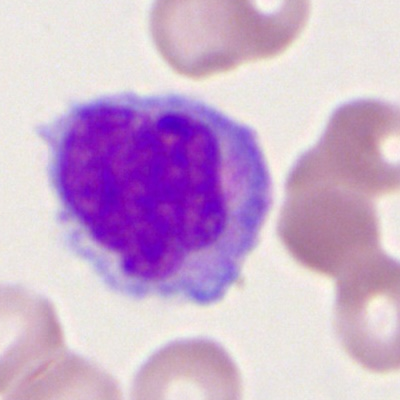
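Monocyte in a stained human blood smear, the cell in the centre. Notice its irregular outline, with a fuzzy, ragged border. The nucleus is irregular and folded, and it fills most of the cell. Faint, fine pinkish-lilac granules lie scattered in the cytoplasm, and no vacuoles are seen.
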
